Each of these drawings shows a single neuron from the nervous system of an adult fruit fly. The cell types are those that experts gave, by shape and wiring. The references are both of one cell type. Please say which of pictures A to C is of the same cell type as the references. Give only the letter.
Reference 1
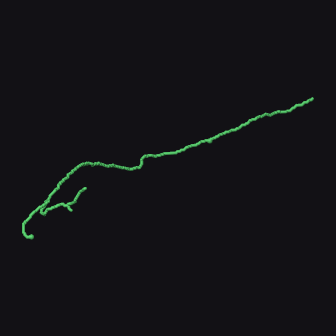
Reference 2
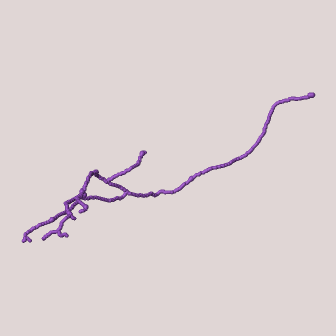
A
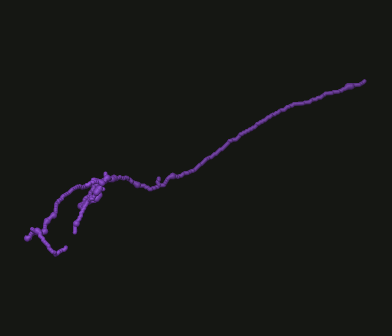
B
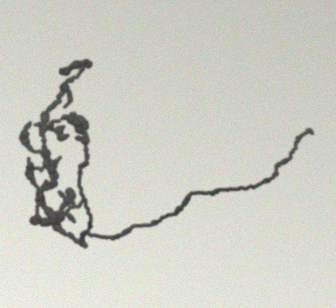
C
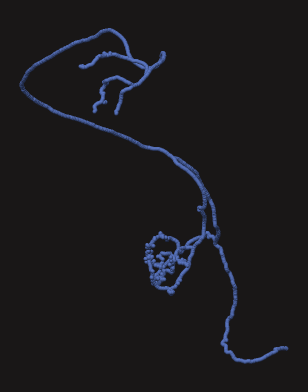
A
